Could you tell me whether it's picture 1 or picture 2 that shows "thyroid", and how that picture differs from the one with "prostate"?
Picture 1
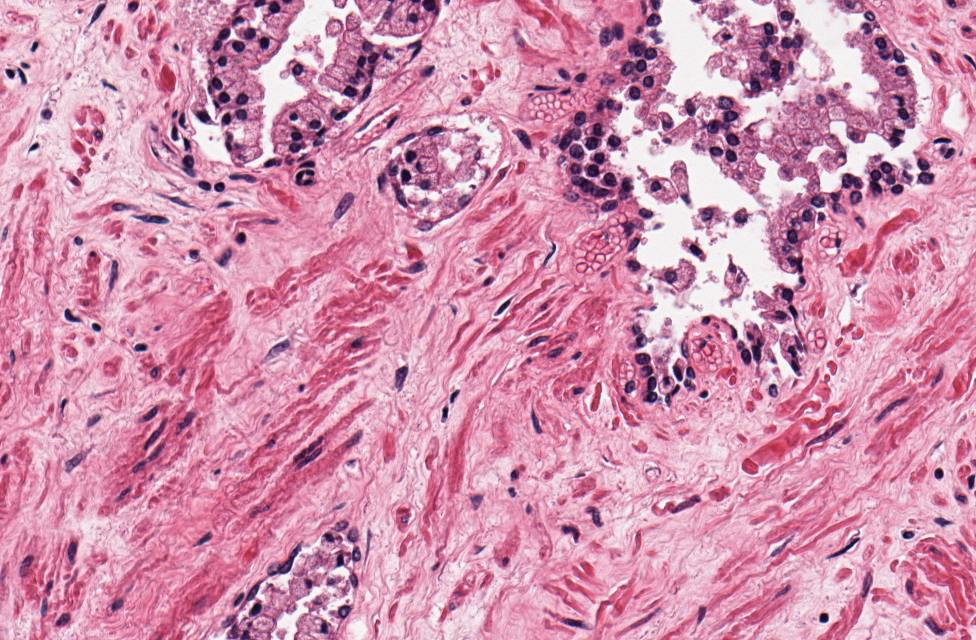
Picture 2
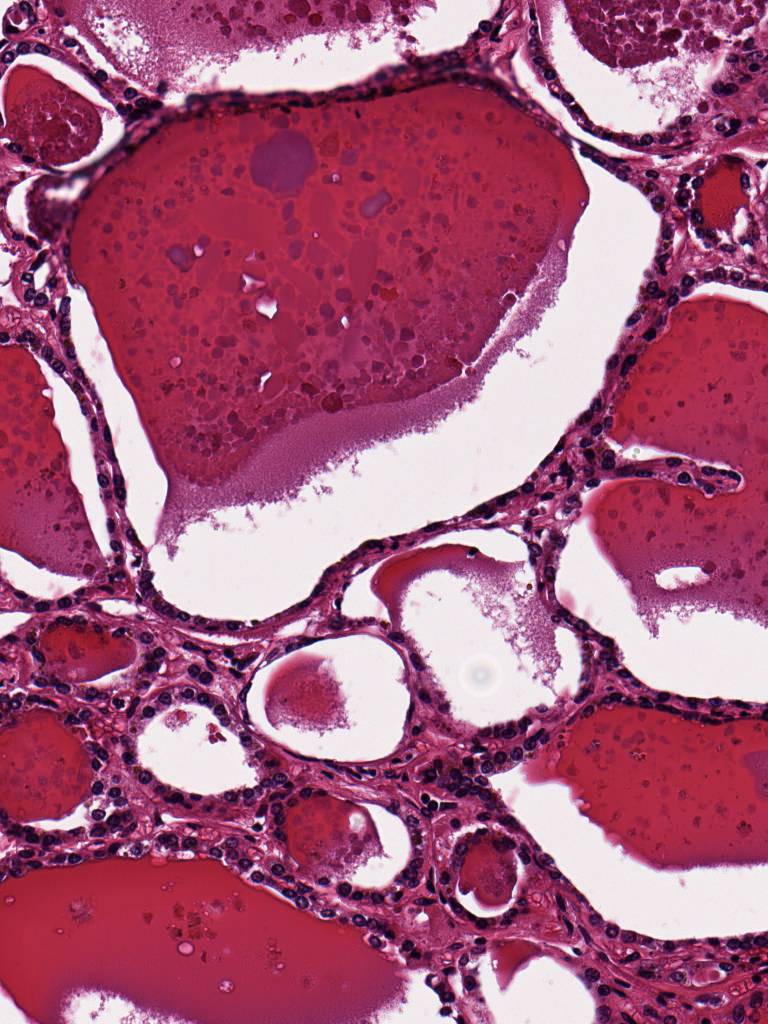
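Picture 1: prostate. Picture 2: thyroid. Prostate: bundles of smooth muscle cells with elongated, blunt-ended nuclei running obliquely across mid-field, with pale pink fibrous tissue containing scattered spindle-shaped nuclei between the bundles. Glands lined by cells with pale, finely granular pink-purple cytoplasm, with round, dark epithelial nuclei crowded toward the outer edge. Thyroid: closely packed follicles of very unequal size, the largest at upper left and the smallest at lower middle. Colloid of the large upper left follicle paler purple and frothy along its lower edge. Follicles lined by a single layer of flattened to low cuboidal epithelial cells, with small, round, dark nuclei.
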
